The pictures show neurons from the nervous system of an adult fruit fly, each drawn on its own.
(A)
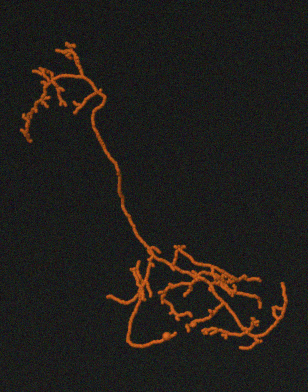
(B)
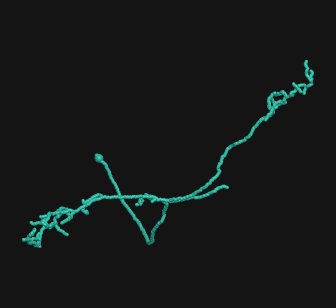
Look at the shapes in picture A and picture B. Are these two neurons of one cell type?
no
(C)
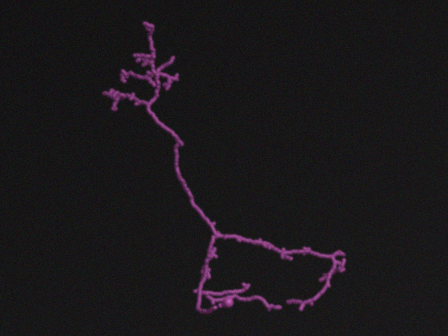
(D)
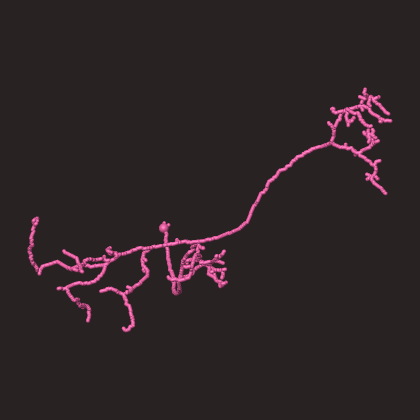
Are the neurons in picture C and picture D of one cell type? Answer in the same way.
yes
